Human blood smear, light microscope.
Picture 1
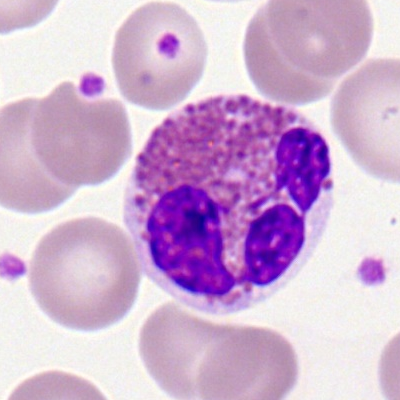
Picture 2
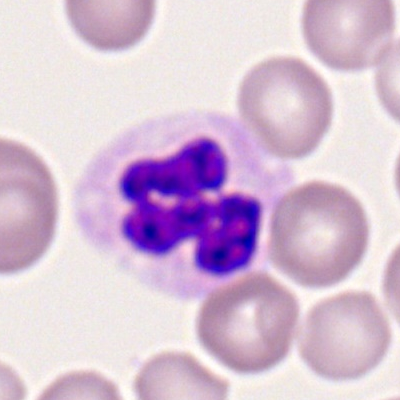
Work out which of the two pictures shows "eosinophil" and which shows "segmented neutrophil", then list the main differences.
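The first picture shows an eosinophil, and the second a segmented neutrophil. Start with the cytoplasm, because that is where the two differ most. In picture 1 it is packed with coarse, round granules, crowded most densely into the upper half of the cell.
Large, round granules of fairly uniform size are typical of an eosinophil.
In picture 2 the cytoplasm is plentiful and pale pinkish-lilac, and it has no large orange-red granules.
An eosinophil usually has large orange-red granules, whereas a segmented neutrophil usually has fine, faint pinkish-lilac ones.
Now the nucleus: picture 1 has three separate lobes lying along the lower and right parts of the cell, while picture 2 has several separate lobes and no visible nucleoli. The chromatin won't help you tell them apart here, since in both it is dark purple and coarsely clumped. Finally, the outline: round and smooth in picture 1, smooth and roughly oval in picture 2.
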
